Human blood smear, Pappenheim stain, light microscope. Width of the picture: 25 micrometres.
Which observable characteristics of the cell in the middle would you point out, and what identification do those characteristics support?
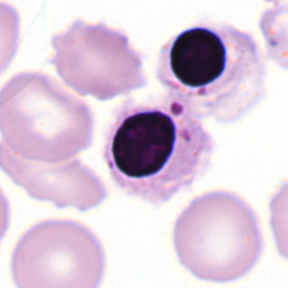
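Notice the nucleus first: round to slightly oval, smooth-edged, about 6 by 5 micrometres, set off-centre to the left. Cytoplasm makes a thin rim on the left and a wider band on the right, with a few small purple dots mostly above and right of the nucleus. So this is a normoblast.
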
